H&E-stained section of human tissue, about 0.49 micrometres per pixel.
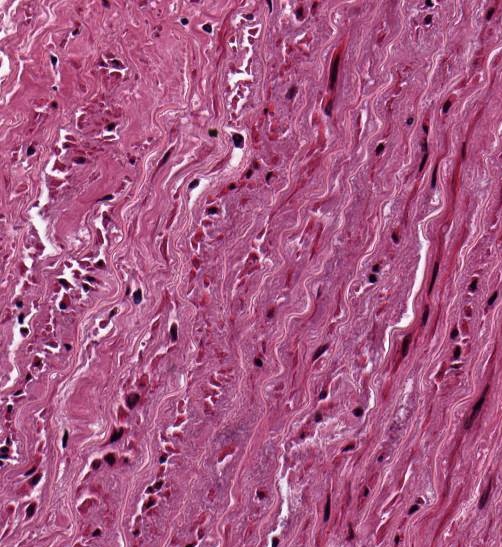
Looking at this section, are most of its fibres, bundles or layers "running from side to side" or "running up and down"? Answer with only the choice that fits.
Running up and down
